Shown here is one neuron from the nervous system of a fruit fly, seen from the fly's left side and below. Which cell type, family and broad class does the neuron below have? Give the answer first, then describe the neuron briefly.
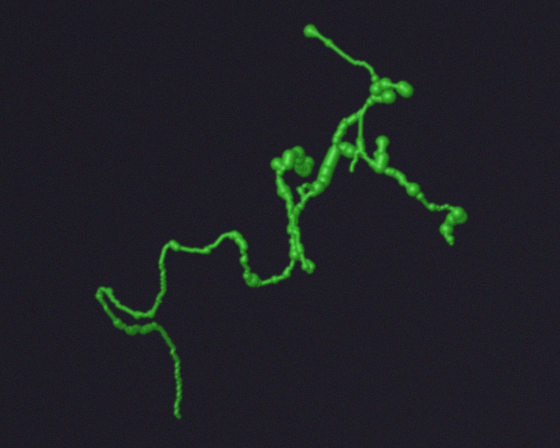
It is of cell type HRN_VP1l. The name of its family is class hygrosensory. It is a sensory neuron entering the brain. The drawing shows no cell body. As drawn here it is about as wide as it is tall.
